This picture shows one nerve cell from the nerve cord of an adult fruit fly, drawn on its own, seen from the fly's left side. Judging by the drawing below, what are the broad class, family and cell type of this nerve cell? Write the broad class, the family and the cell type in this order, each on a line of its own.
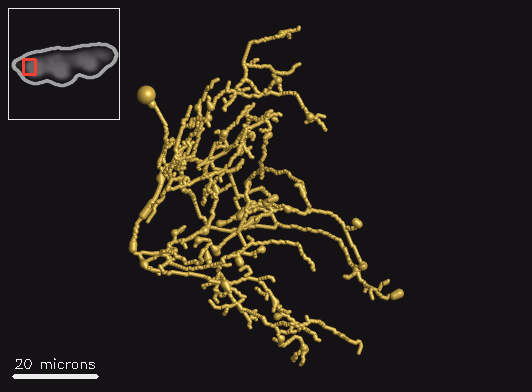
nerve-cord intrinsic neuron
hemilineage 09A
IN09A071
